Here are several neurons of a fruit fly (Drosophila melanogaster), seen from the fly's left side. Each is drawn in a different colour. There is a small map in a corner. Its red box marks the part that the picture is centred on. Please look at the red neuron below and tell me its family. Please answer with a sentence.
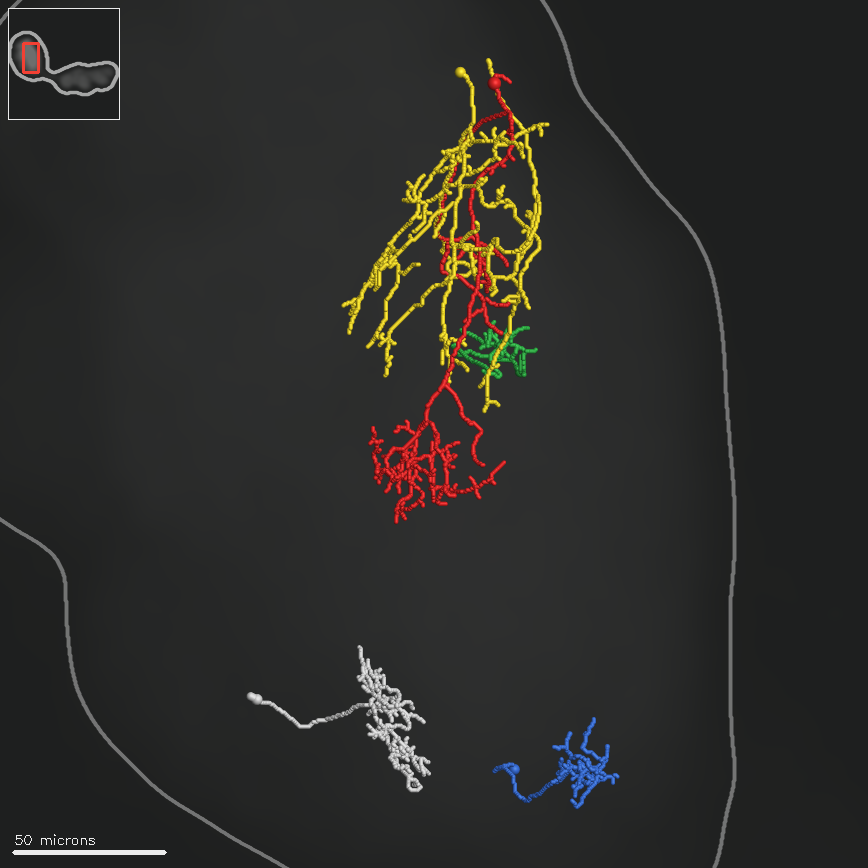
The family is MeLo.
